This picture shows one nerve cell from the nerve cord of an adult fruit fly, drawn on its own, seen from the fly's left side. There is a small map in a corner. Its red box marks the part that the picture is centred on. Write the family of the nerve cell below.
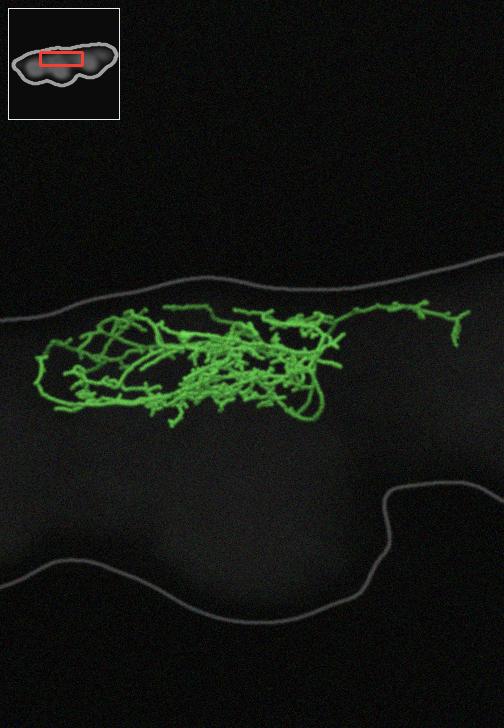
hemilineage 19B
